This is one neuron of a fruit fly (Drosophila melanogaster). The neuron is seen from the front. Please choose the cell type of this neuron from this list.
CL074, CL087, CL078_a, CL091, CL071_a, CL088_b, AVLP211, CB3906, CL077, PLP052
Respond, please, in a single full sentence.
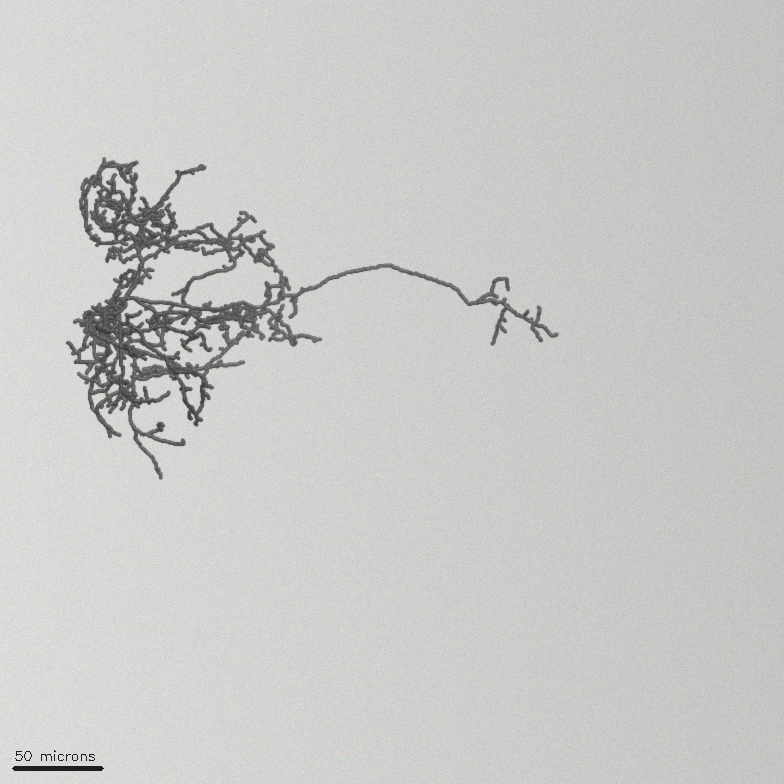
This neuron is an instance of the cell type AVLP211.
